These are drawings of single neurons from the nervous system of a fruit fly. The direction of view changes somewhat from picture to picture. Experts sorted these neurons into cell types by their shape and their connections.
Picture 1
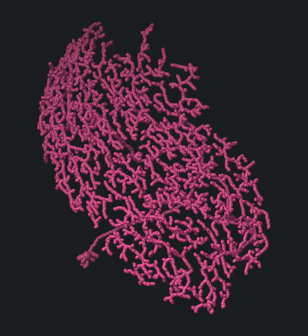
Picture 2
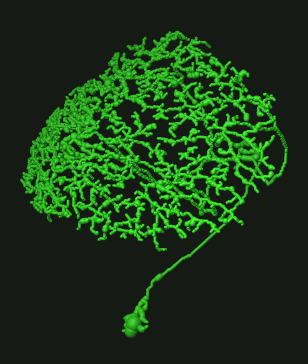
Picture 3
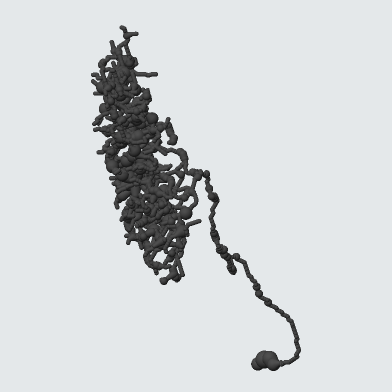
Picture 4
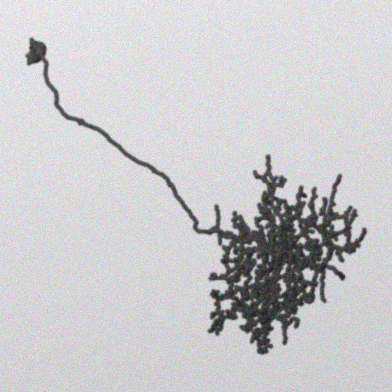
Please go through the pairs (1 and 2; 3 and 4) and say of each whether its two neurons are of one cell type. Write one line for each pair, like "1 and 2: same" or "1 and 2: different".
1 and 2: same
3 and 4: same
